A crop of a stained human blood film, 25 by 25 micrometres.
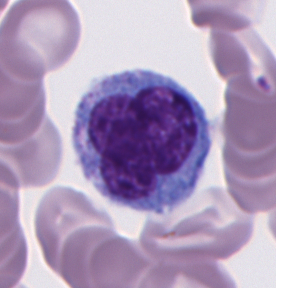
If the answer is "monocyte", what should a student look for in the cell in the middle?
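Folded and indented rather than smoothly round, that is the nucleus here.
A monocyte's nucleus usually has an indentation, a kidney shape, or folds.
So the nucleus goes with the name.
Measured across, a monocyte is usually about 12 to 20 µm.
This cell is about 12 micrometres across, so it fits, at the low end of that range.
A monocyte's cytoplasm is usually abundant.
Here the nucleus fills about 60% of the cell's area, so on that point I'm less sure. The cytoplasm is grey-blue, its rim widest on the lower right side of the nucleus, and it holds only fine dust-like granules, with no coarse granules.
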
